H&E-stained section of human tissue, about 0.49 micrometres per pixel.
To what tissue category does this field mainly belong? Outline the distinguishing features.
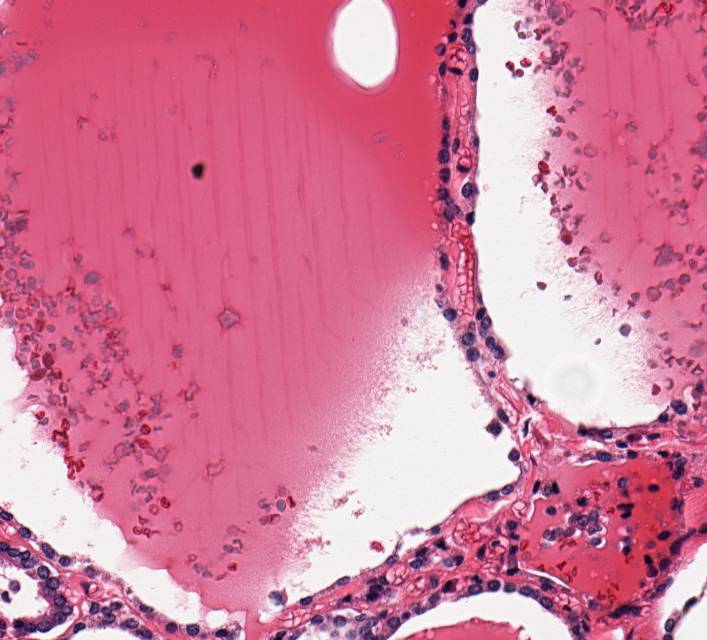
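What you're looking at is thyroid follicle. Large follicles of homogeneous pink material, parted by thin partitions, take up most of the field.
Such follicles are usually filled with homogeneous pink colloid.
Each is lined by a single layer of flattened to low cuboidal cells with dark nuclei. Small capillaries holding red blood cells lie in the partitions.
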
